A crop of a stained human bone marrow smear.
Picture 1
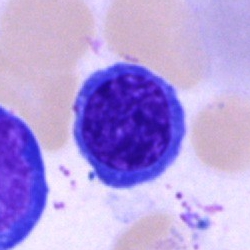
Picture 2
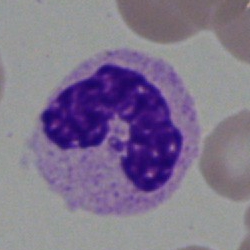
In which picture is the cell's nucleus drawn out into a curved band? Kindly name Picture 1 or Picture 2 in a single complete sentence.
Picture 2 contains the cell with a nucleus curved into a band and no separate lobes.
